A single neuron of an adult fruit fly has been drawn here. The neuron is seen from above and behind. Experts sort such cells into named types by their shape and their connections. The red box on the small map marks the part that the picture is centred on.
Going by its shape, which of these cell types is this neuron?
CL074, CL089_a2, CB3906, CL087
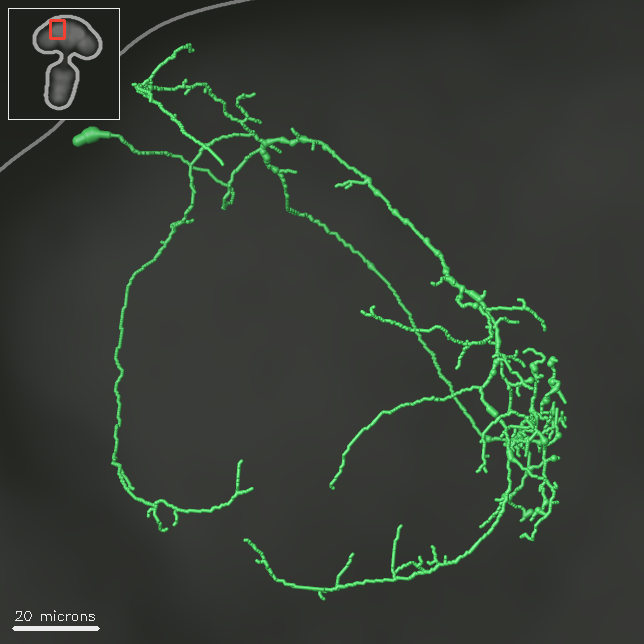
CL089_a2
